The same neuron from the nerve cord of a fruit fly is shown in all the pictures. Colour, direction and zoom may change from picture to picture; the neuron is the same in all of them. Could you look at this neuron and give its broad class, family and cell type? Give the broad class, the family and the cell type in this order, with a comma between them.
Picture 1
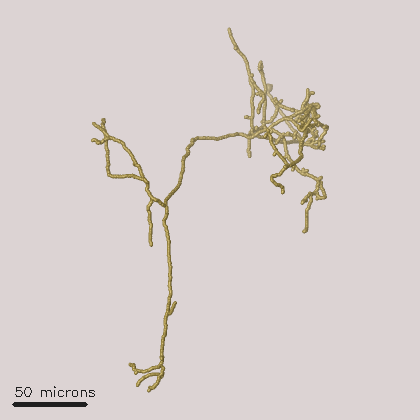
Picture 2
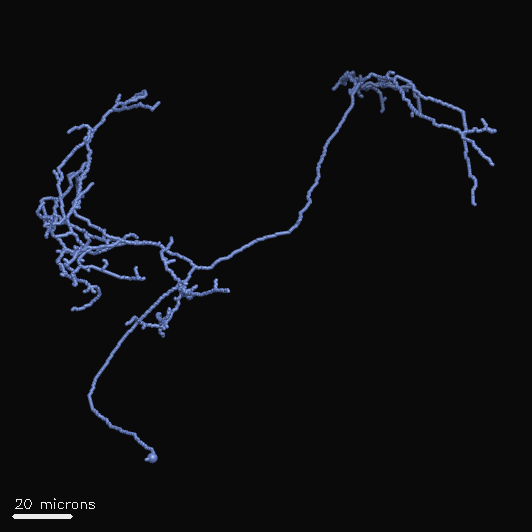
nerve-cord intrinsic neuron, hemilineage 08B, IN08B104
